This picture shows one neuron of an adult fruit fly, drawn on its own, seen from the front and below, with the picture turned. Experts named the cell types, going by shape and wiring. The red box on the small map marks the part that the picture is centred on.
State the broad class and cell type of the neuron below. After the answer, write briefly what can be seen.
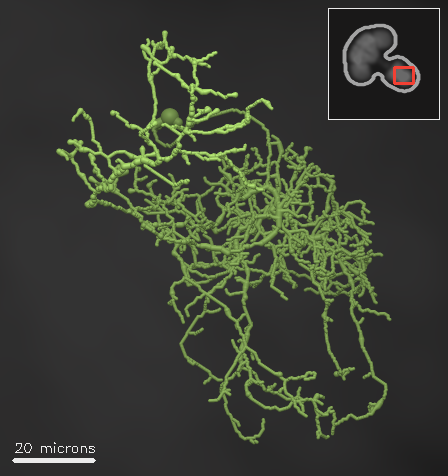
Its broad class is nerve-cord intrinsic neuron. Its cell type is INXXX215. The cell body is at the top of the picture. By the scale bar it is about 100 microns tall in this view. More than a hundred branch ends can be seen.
